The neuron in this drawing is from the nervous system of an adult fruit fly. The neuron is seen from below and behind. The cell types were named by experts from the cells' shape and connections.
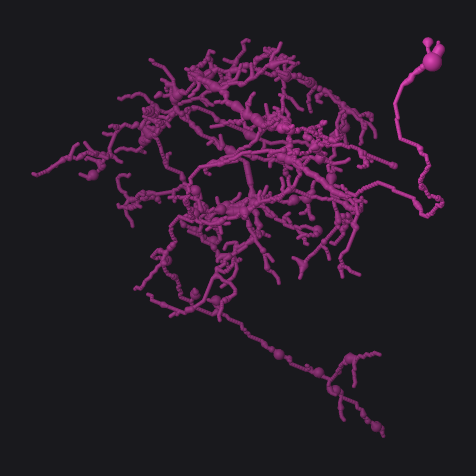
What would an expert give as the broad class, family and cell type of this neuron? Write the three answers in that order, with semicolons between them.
central-brain intrinsic neuron; hemilineage DM4_dorsal; SMP408_b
